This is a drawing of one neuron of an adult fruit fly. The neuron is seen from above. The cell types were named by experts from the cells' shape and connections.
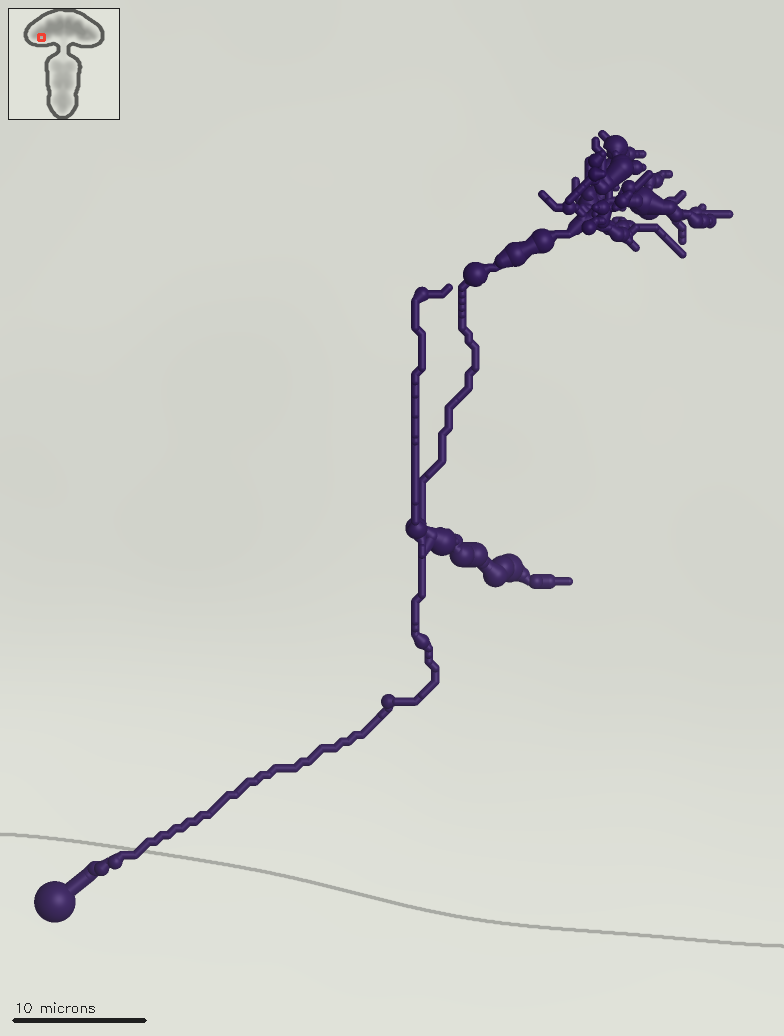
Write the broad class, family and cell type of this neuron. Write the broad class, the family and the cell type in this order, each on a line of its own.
optic-lobe intrinsic neuron
T
T5c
